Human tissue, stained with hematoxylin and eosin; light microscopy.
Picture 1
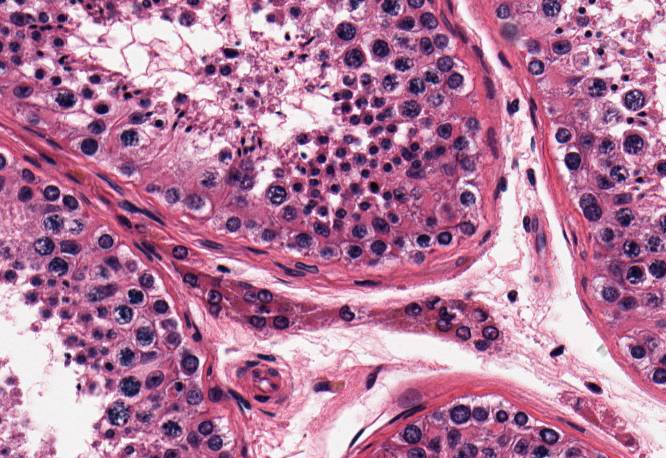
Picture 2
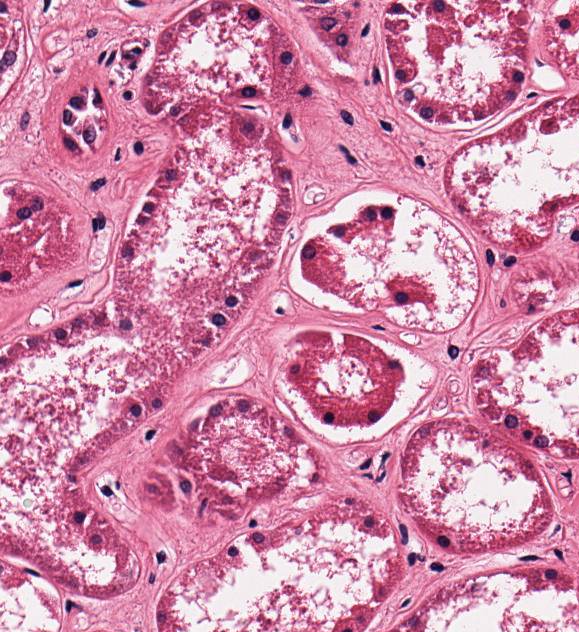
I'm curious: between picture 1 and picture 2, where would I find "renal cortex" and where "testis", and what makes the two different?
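So: picture 1 is the testis, picture 2 the renal cortex. First, the lining: picture 1's tubules carry a stratified epithelium many cell layers thick, whereas in picture 2 each tubule has one layer of cuboidal to low columnar cells. In picture 1's upper central tubule, small round dark nuclei crowd the inner layers toward the lumen, and large round cells with coarse, clumped chromatin sit in the middle layers. Picture 2's cells instead have abundant coarsely granular, deeply eosinophilic cytoplasm and small round dark nuclei toward the base. Around them, picture 1's tubule walls are eosinophilic bands with flattened, elongated nuclei; in picture 2, narrow strands of pink fibrous stroma part closely packed round to oval profiles.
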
